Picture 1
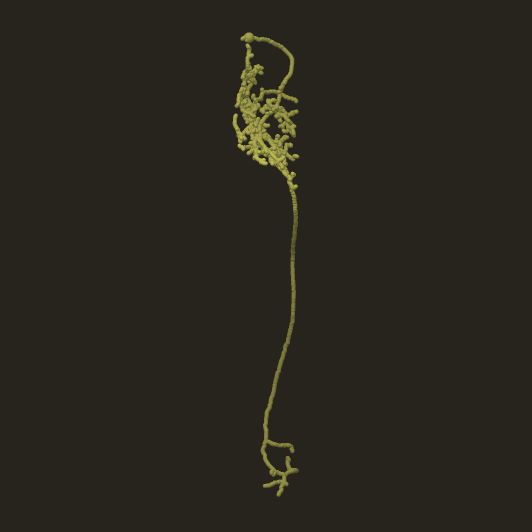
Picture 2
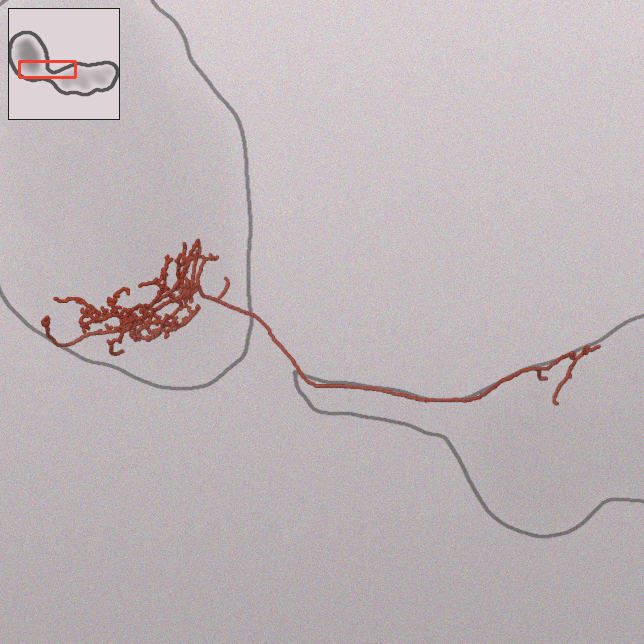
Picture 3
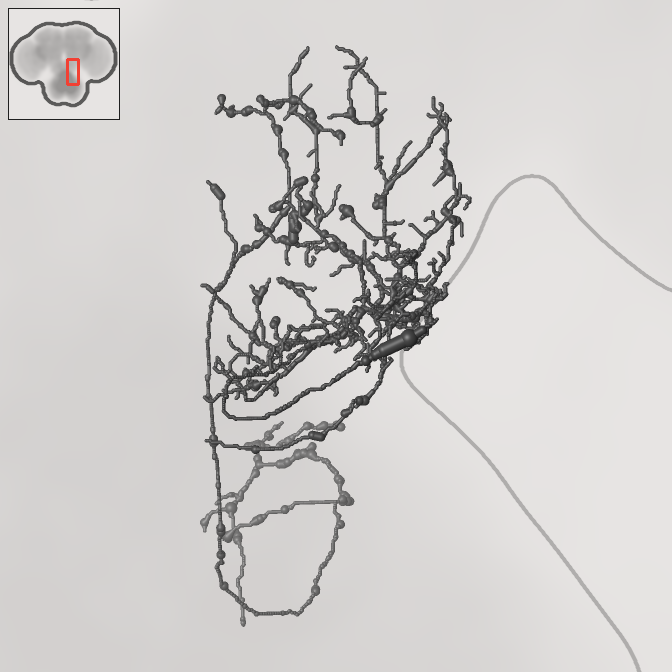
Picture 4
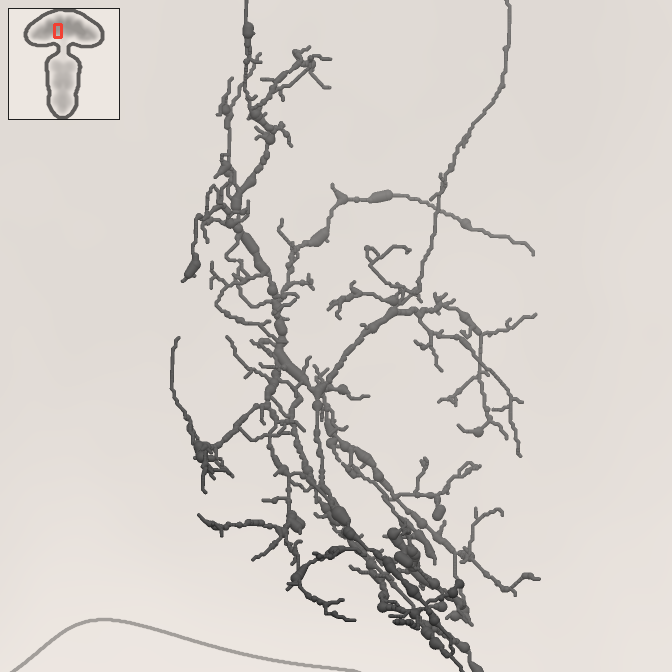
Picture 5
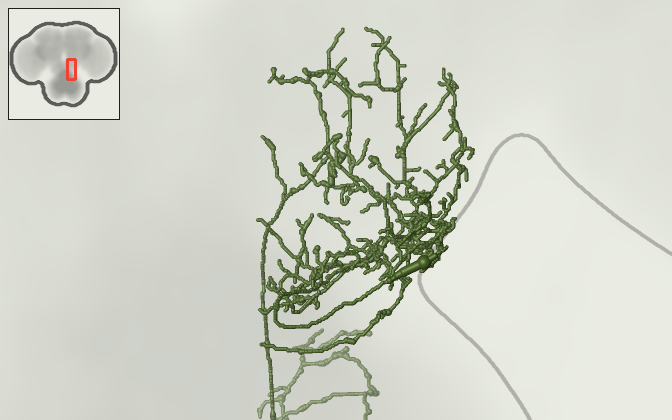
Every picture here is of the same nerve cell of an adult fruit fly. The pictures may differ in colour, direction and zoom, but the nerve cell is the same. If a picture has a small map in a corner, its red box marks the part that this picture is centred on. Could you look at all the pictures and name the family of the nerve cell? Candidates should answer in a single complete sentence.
The family classification of the nerve cell is hemilineage MX12.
